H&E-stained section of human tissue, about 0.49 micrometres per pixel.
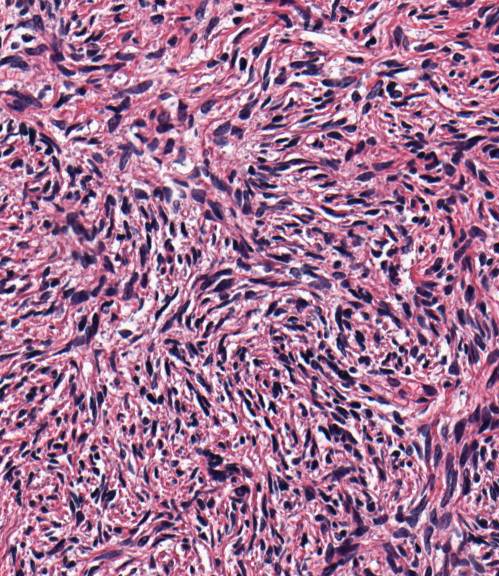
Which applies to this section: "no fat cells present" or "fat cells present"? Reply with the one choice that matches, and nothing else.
No fat cells present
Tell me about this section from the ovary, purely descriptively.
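Looking across the field, the spindle cells seem to run in short bundles that cross one another in varying directions. Their nuclei are elongated and darkly stained. Around them the cytoplasm is scant and pale pink, and I can't make out clear cell borders. Pink collagen fibres lie between the cells throughout.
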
